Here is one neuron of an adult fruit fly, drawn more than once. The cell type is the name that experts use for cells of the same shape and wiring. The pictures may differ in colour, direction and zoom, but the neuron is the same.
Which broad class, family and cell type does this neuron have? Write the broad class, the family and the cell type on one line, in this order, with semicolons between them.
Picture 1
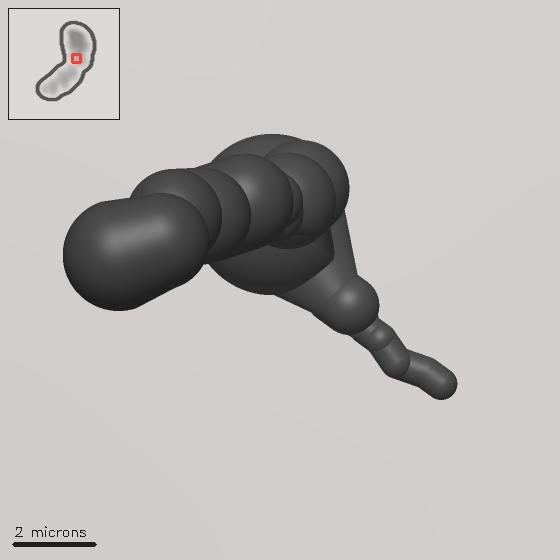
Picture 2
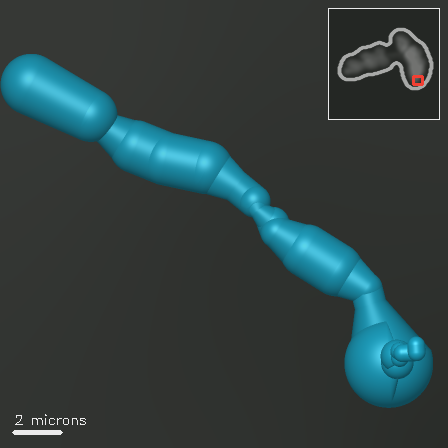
photoreceptor or other optic-lobe sensory neuron; class visual; R8y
